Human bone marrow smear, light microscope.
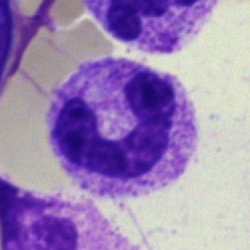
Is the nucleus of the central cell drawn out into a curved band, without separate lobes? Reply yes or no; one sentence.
Yes, it is a curved, lobeless band that the nucleus of this cell forms.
